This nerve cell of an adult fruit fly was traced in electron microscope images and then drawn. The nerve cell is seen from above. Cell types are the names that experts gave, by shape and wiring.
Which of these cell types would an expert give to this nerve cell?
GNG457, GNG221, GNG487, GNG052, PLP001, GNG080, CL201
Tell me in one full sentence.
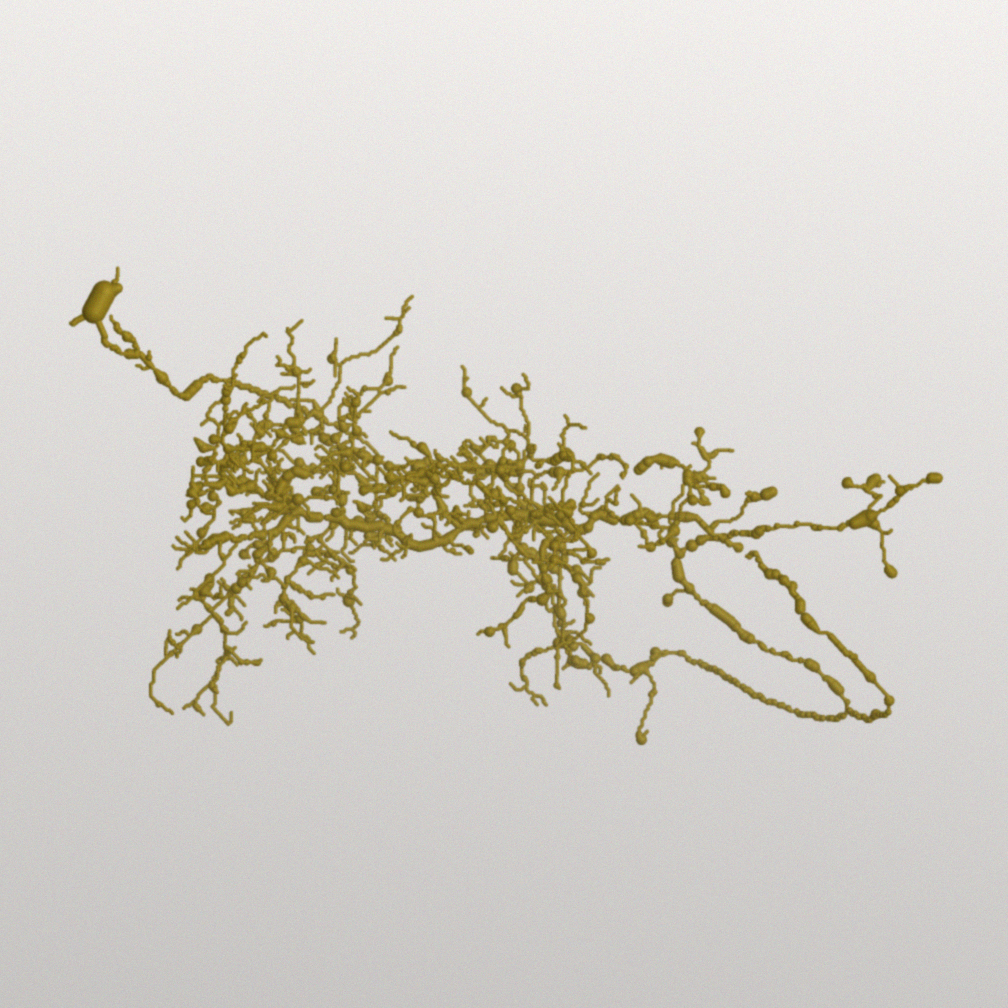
The cell type that this nerve cell has is GNG052.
